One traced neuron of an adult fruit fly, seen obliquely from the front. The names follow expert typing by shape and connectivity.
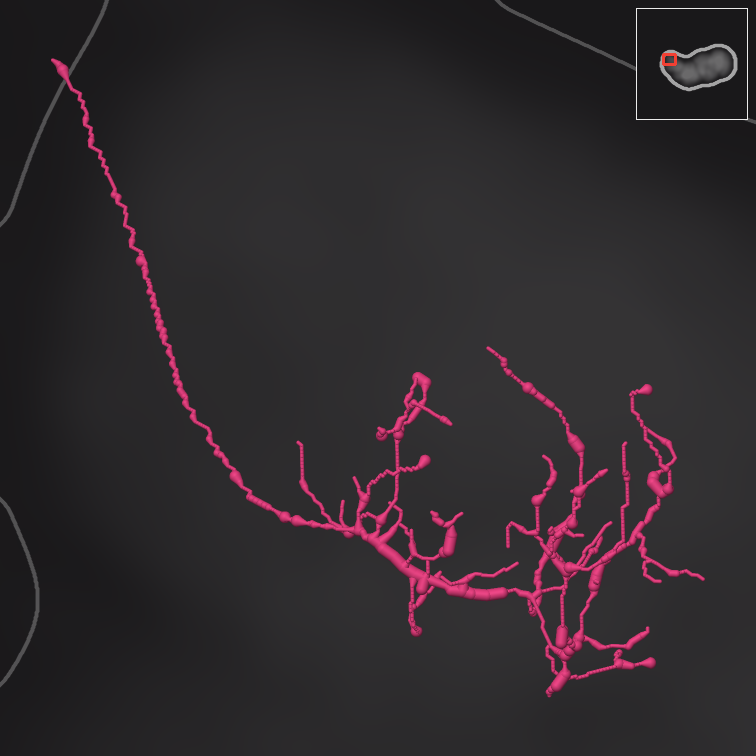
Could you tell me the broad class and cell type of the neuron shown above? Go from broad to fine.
sensory neuron entering the nerve cord; SNxx21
